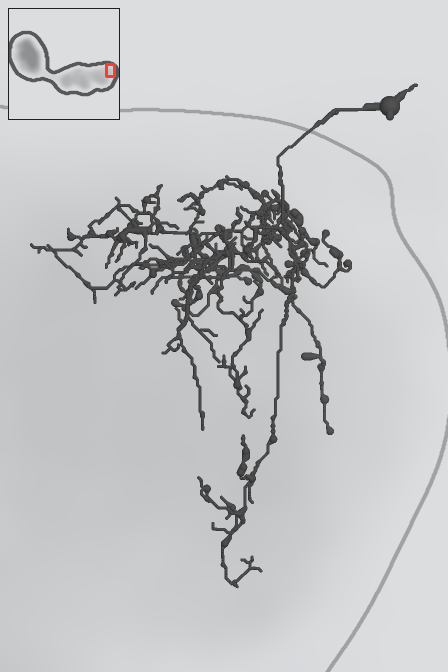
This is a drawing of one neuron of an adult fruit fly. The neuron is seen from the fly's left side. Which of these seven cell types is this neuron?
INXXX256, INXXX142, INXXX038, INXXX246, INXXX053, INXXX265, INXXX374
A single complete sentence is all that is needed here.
In the scheme of cell types, this neuron is INXXX374.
